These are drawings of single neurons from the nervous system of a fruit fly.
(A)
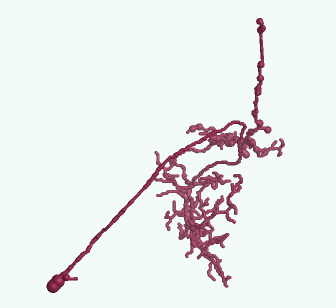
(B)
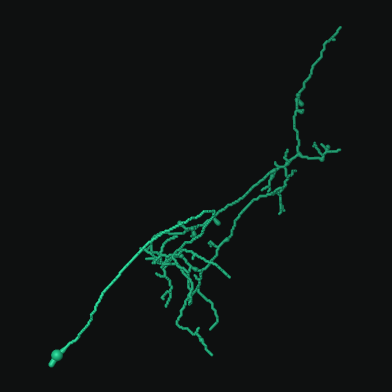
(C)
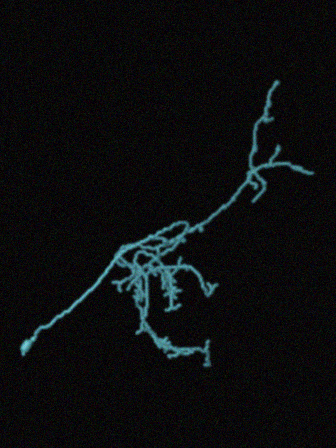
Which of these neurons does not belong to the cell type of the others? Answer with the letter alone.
A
